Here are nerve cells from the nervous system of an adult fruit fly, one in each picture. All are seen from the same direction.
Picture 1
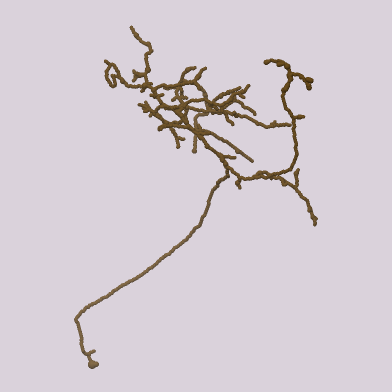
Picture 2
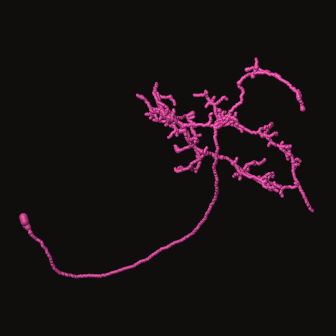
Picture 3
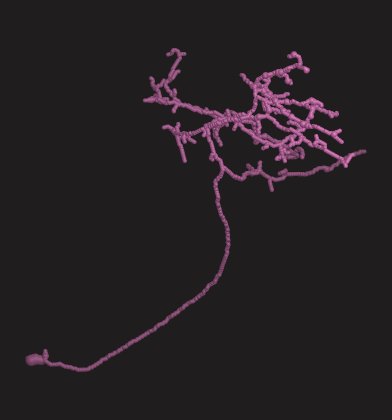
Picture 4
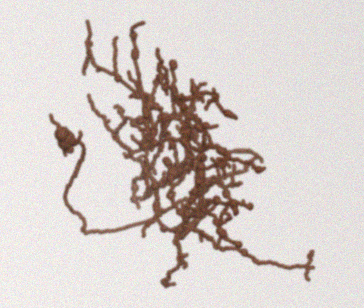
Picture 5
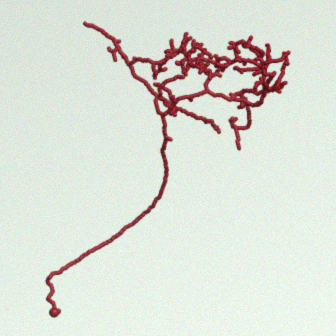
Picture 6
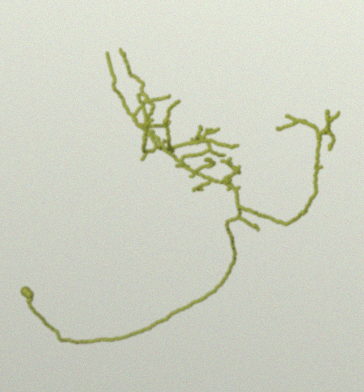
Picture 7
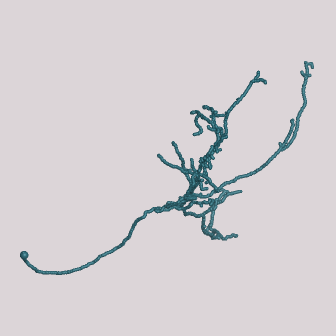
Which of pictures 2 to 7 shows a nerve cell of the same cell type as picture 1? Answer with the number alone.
2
